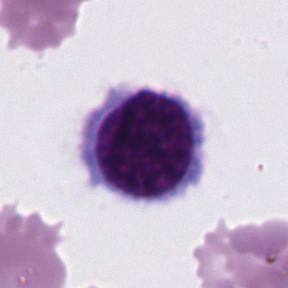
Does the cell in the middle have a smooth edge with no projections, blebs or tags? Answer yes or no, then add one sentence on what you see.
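No. Many short, fine projections fringe the edge of the cell all the way around.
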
